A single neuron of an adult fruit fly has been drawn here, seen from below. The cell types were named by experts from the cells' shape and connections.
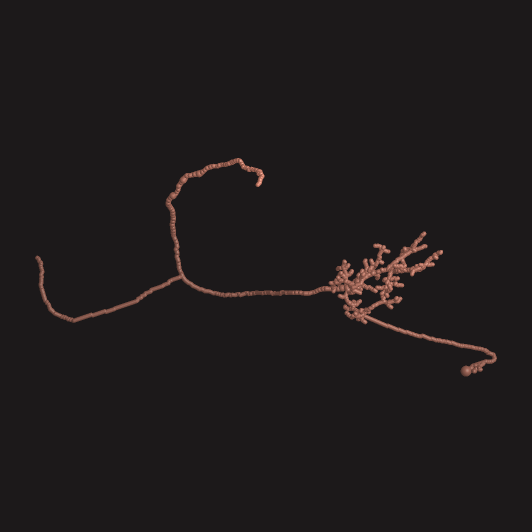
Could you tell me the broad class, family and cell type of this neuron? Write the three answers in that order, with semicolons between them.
nerve-cord intrinsic neuron; hemilineage 18B; IN18B038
